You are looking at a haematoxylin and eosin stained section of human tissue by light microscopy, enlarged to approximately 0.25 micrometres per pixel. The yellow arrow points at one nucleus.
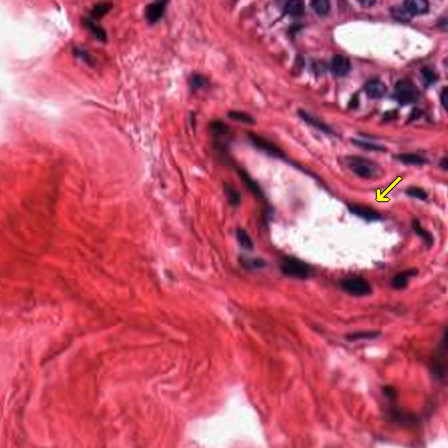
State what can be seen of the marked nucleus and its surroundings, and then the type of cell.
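Its nucleus is dark, thin and elongated, flattened lengthwise along the edge of the clear lumen. Its nucleus is slimmer than the plumper oval nuclei in the pink layers just outside it. No cytoplasm of its own can be told apart; it forms at most a thin rim lost against the pink wall beside the lumen. It lies at the inner edge of a small vessel, lining the open white lumen, with a few other flattened dark nuclei spaced along the same lining. The marked cell is an endothelial cell.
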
